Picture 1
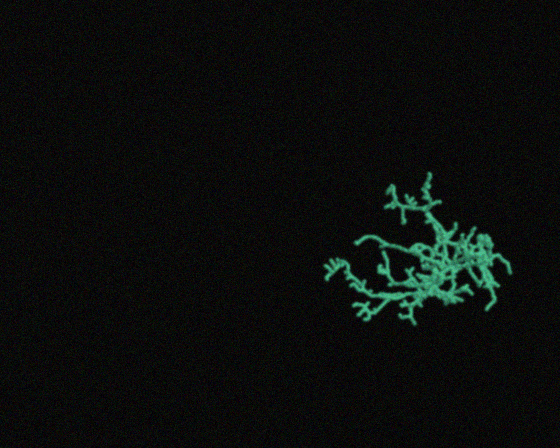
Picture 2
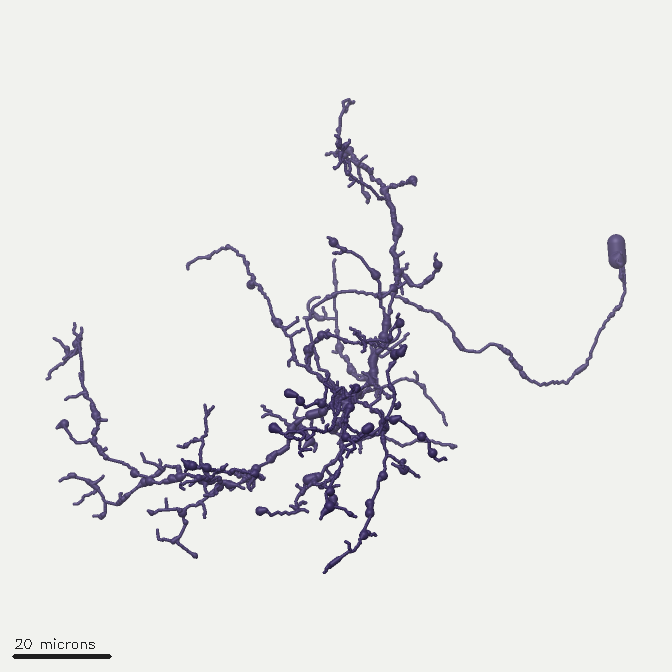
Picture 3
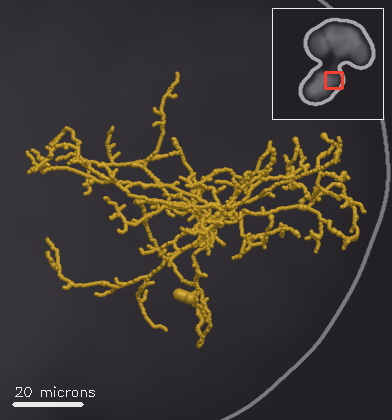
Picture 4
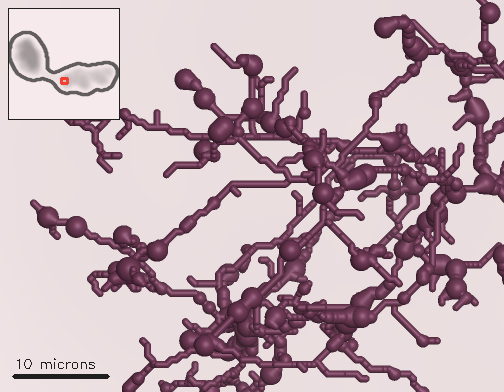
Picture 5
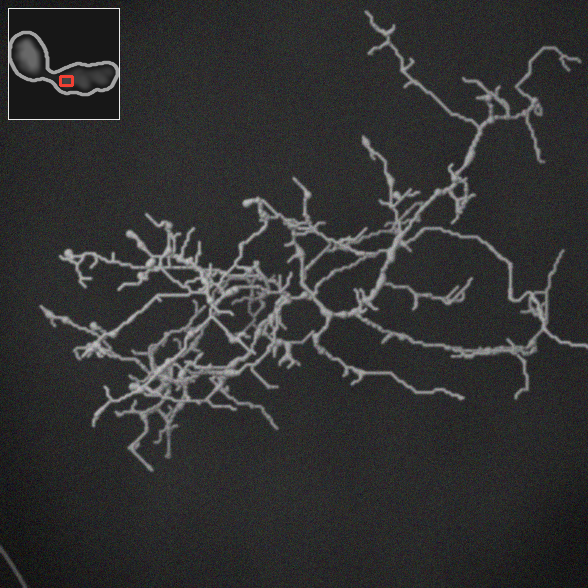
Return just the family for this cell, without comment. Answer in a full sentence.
The family is hemilineage 21A.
